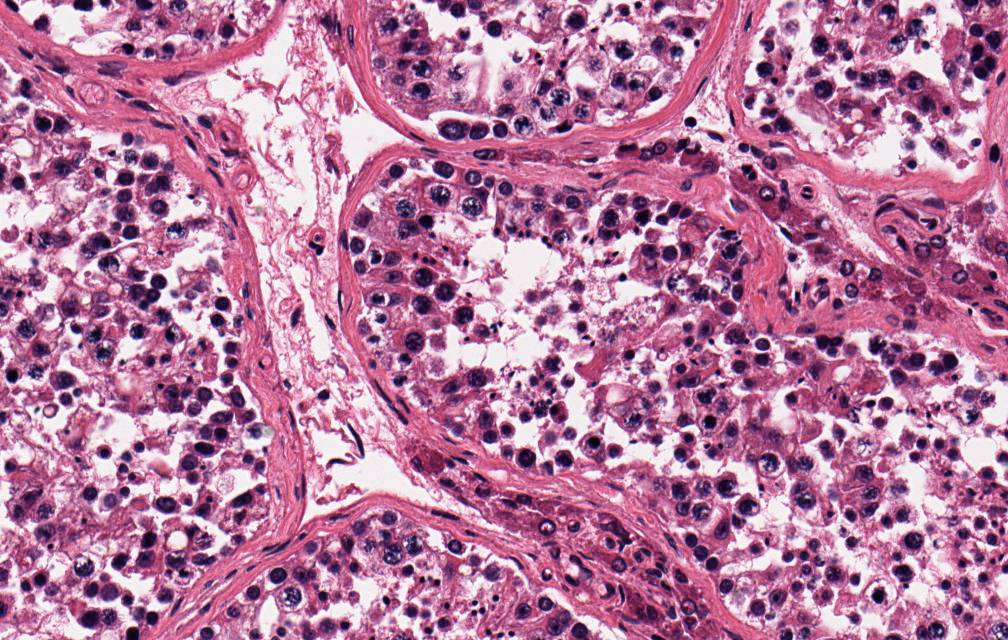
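Testis. See the closely packed rounded tubules, parted by narrow bands of stroma. They are filled with rounded cells with dark round nuclei, several layers deep. The central tubule's irregular space holds loose detached cells and pale debris. Upper left-centre, pale wispy connective tissue wedges between tubules.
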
